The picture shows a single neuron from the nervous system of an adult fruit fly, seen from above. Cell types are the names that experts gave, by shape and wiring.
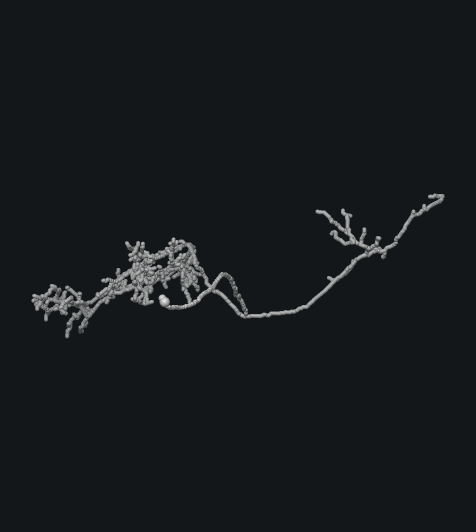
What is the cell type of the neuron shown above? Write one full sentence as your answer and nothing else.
To the cell type LPLC4 belongs this neuron.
